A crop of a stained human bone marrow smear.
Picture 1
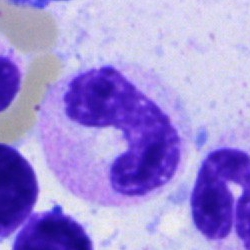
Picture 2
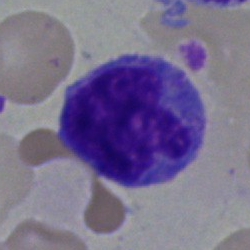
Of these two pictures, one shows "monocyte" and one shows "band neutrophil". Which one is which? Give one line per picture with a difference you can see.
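Picture 1: band neutrophil. The cytoplasm is plentiful and pale pink.
Picture 2: monocyte. The nucleus fills most of the cell.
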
